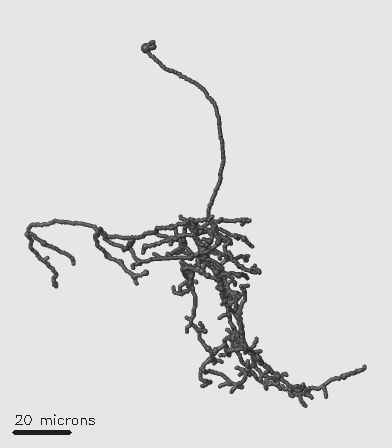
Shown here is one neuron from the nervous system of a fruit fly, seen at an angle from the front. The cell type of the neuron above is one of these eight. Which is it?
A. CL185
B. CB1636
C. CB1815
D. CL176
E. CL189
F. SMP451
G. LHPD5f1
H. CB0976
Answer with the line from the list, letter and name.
B. CB1636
